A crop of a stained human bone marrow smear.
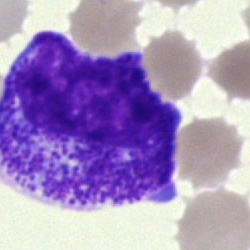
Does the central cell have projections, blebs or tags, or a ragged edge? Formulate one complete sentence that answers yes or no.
Yes, projections, blebs or tags, or a frayed edge, mark the outline of the cell.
